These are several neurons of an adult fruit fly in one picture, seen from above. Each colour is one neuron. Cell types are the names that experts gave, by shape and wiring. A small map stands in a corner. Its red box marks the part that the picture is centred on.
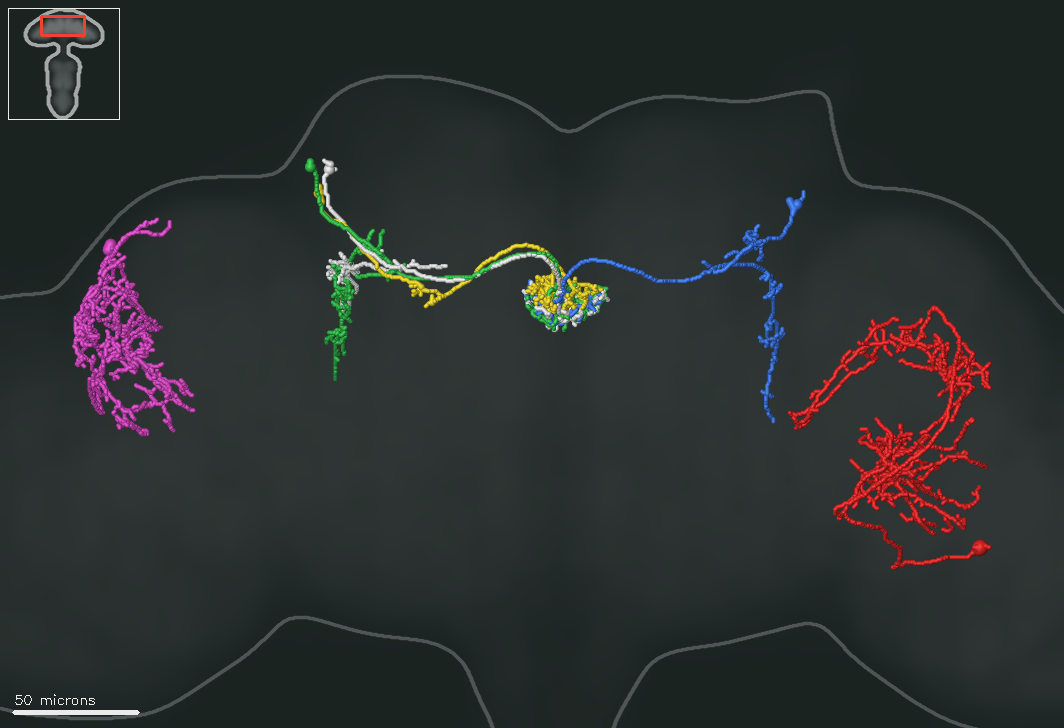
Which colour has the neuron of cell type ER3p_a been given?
yellow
